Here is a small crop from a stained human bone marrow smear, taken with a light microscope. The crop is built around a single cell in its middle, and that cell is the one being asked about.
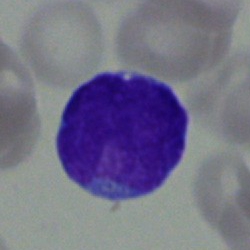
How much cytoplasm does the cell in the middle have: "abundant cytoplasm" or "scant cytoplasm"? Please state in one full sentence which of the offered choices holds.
Scant cytoplasm surrounds the nucleus of this cell.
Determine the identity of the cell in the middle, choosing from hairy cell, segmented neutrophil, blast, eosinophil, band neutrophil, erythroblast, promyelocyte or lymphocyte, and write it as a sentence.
The cell found in the middle of this crop is a blast.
